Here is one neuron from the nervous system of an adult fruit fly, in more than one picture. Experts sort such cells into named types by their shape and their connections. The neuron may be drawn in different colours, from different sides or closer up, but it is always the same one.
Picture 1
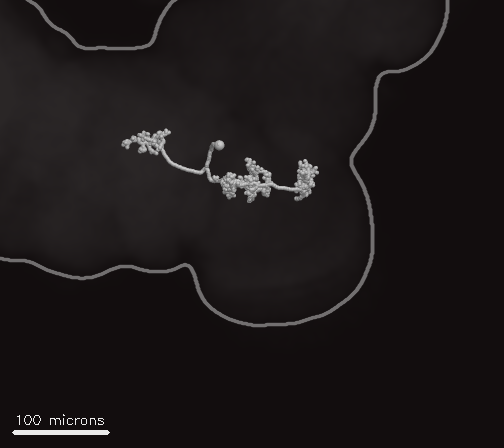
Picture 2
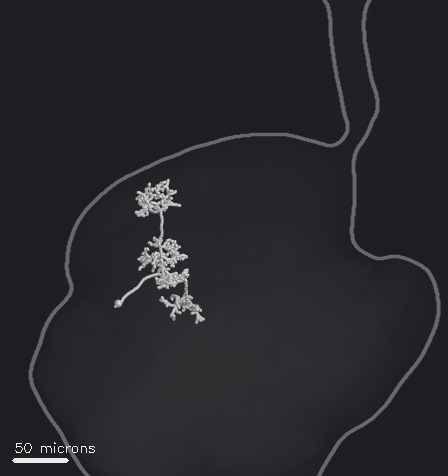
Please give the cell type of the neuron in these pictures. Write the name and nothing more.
LPLC4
